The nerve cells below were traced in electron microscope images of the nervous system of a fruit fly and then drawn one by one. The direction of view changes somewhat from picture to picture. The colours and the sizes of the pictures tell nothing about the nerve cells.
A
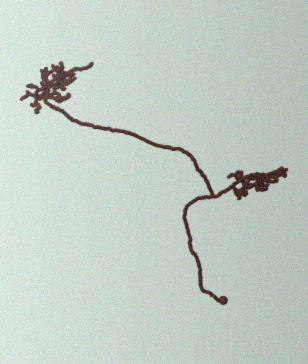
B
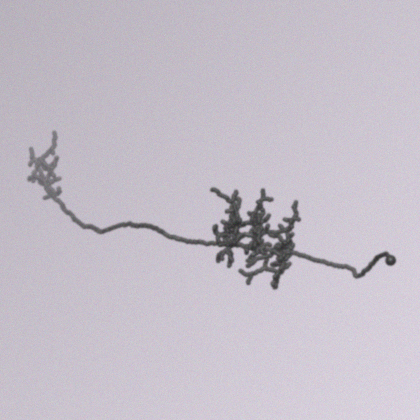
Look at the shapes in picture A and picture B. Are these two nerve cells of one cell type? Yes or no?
no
